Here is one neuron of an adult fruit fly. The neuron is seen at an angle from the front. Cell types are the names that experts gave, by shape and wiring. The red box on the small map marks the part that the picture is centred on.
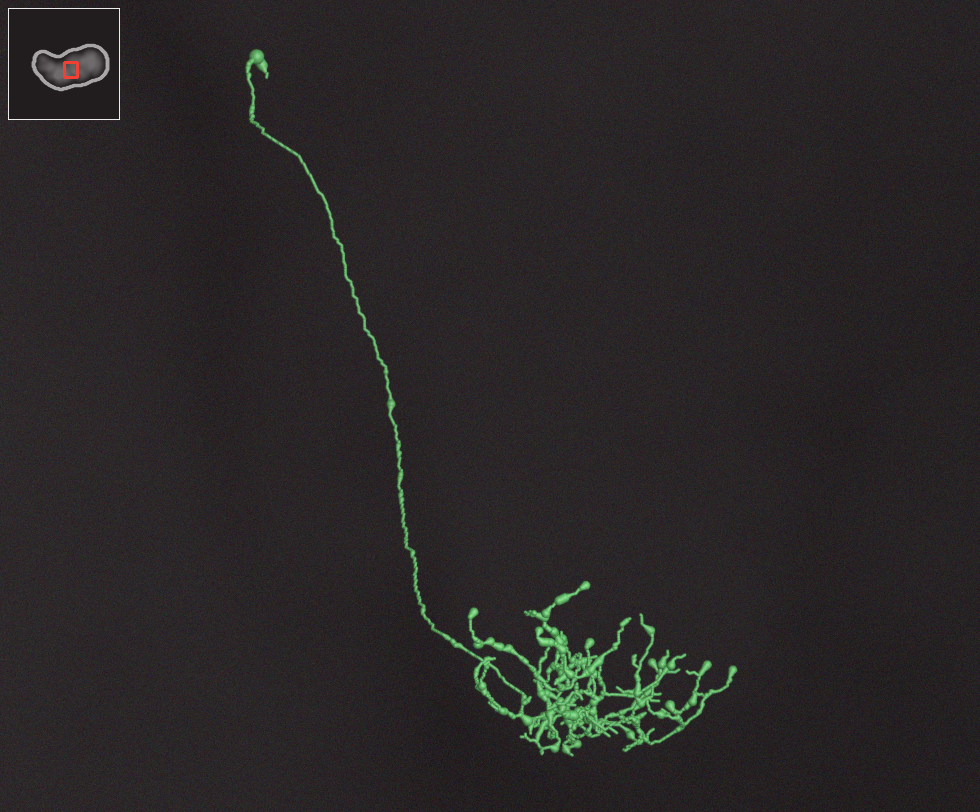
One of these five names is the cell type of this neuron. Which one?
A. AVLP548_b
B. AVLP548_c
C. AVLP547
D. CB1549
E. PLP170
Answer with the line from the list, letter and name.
A. AVLP548_b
